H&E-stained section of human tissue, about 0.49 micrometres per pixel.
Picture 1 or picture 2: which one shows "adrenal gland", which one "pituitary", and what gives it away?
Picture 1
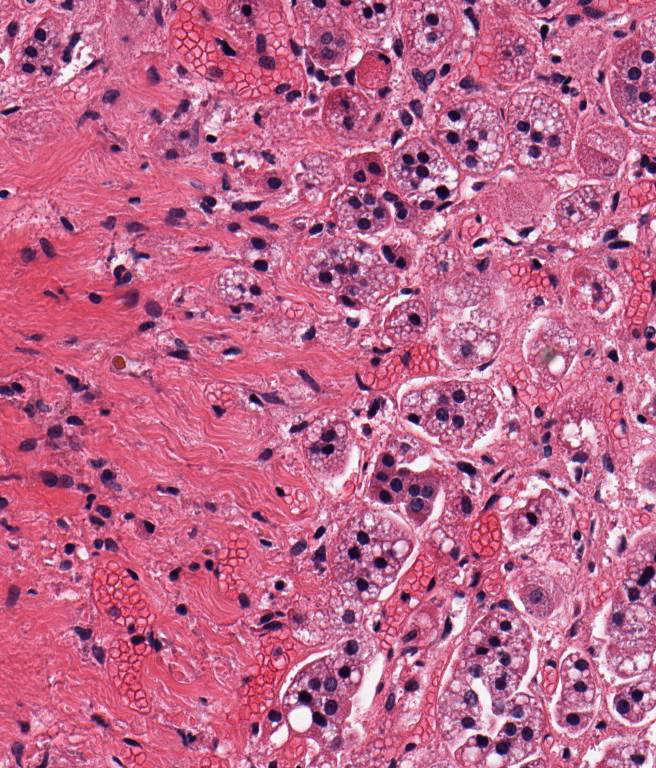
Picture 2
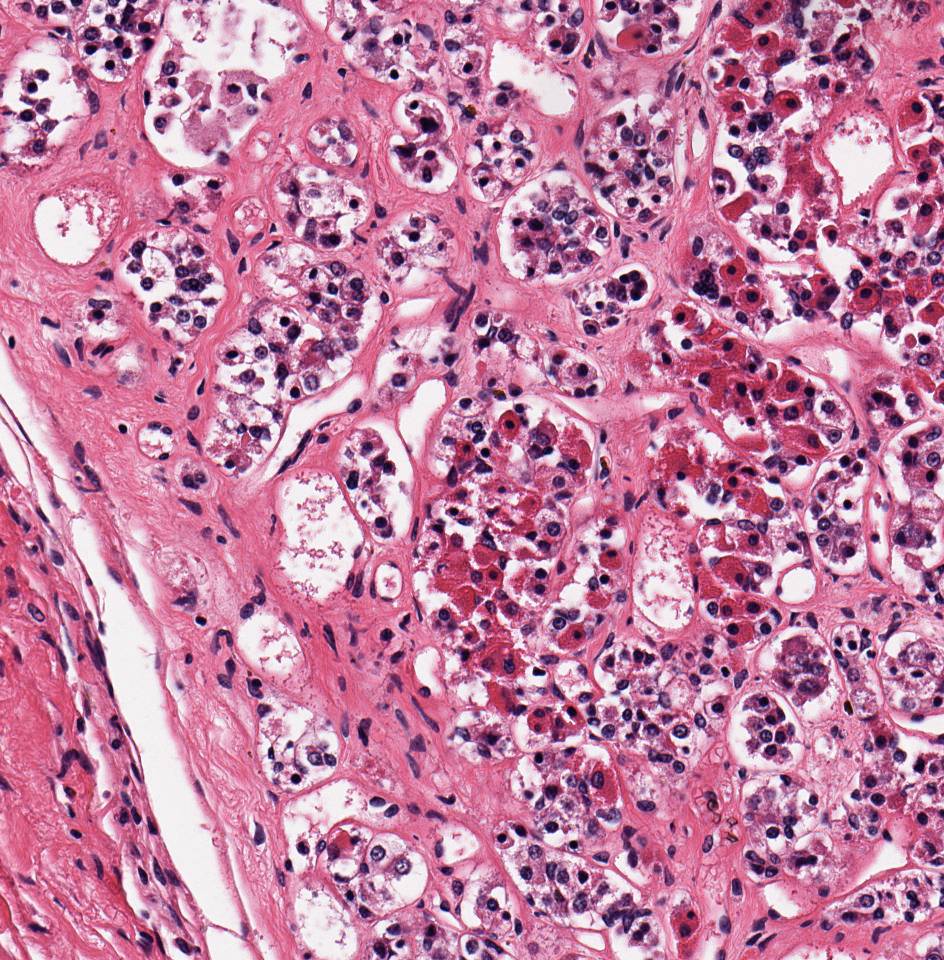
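Picture 2 is pituitary; picture 1, adrenal gland. In picture 1, dense pink fibrous tissue with wavy collagen bundles lies left, and rounded nests of pale cells lie right, their cytoplasm packed with small clear vacuoles, giving a bubbly look. In picture 2, thin pink fibrous septa surround the rounded nests, and most nuclei inside are small, round and dark. Cells with intensely red, eosinophilic cytoplasm are commonest in the centre and right half; many others have pale, finely vacuolated or granular purple-grey cytoplasm.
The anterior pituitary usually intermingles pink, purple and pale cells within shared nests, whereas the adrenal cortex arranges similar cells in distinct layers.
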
